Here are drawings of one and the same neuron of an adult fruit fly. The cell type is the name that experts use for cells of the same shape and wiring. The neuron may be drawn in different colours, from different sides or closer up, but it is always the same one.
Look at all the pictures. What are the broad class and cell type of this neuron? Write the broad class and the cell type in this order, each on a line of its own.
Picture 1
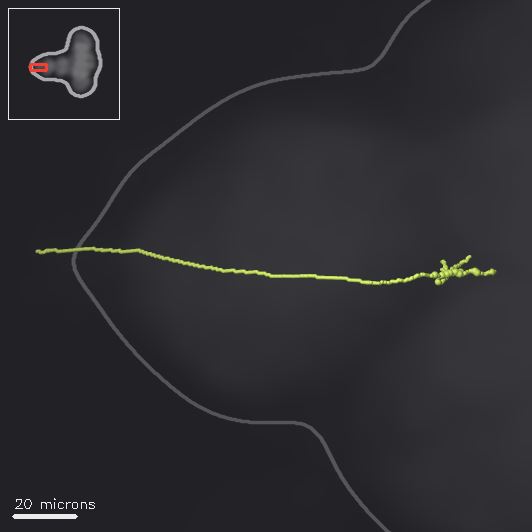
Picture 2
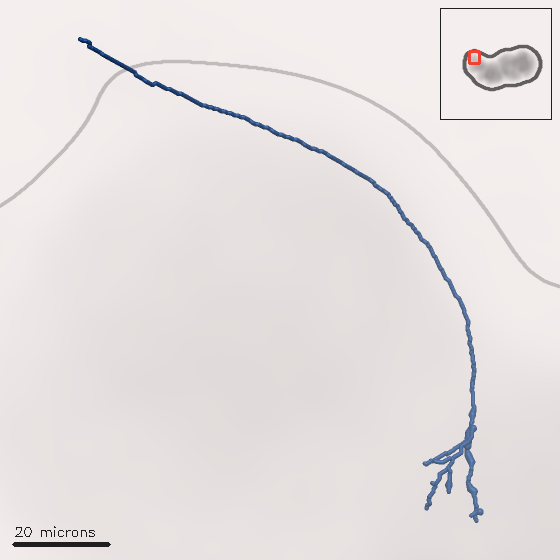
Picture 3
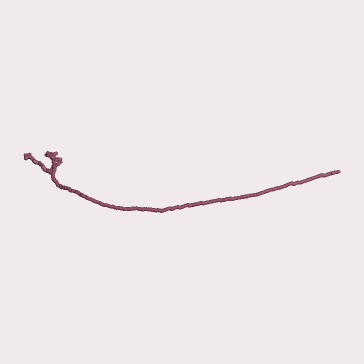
sensory neuron entering the nerve cord
SNxx03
